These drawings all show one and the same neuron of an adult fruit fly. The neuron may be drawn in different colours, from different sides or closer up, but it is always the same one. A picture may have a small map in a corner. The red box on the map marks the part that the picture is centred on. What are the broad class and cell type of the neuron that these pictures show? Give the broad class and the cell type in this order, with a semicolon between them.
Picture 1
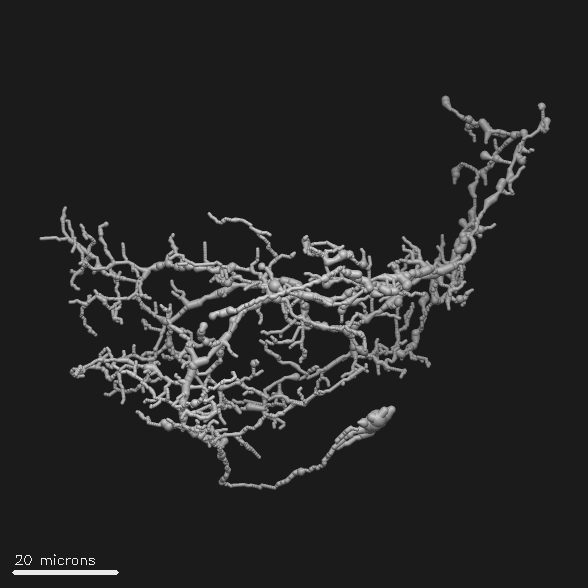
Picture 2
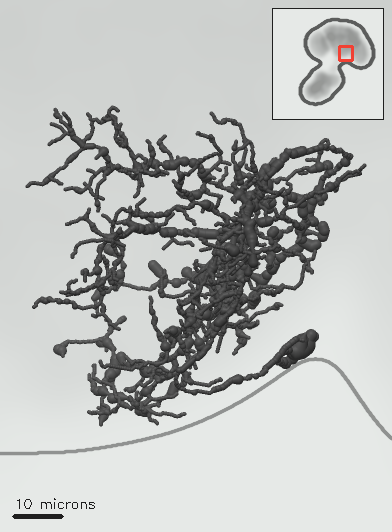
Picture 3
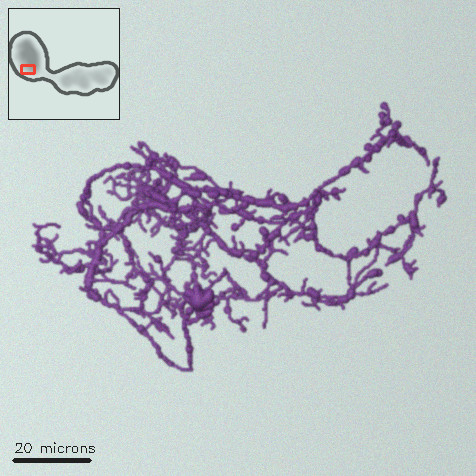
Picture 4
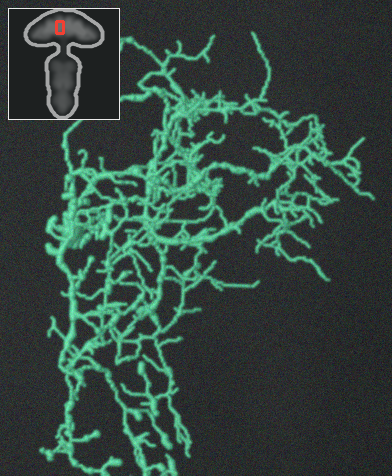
central-brain intrinsic neuron; GNG586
